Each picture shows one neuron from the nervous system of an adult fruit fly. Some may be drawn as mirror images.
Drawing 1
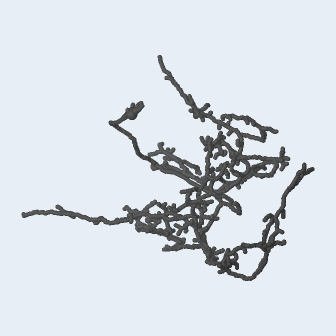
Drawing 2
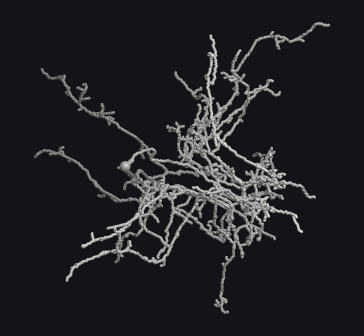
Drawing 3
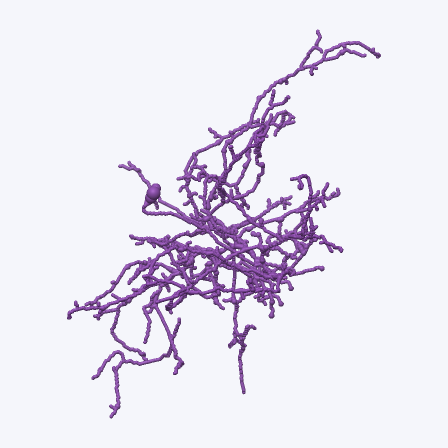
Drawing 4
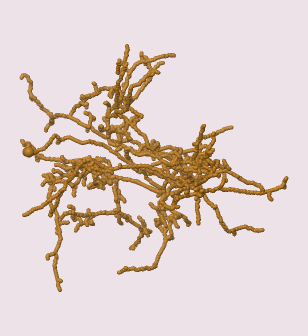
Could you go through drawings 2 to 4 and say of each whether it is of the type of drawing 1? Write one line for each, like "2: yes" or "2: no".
2: no
3: no
4: no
